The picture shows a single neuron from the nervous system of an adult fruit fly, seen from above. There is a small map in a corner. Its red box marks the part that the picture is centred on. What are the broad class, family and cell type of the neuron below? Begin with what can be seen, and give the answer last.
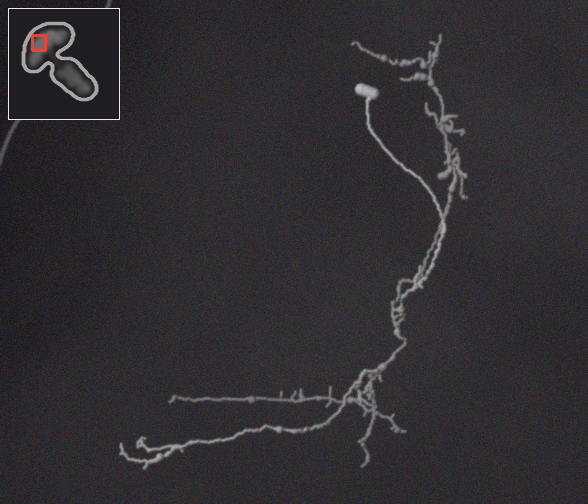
It lies in the brain. The picture shows dozens of branch ends. This is a central-brain intrinsic neuron. The family is hemilineage SMPpd1. Its cell type is CB2720.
